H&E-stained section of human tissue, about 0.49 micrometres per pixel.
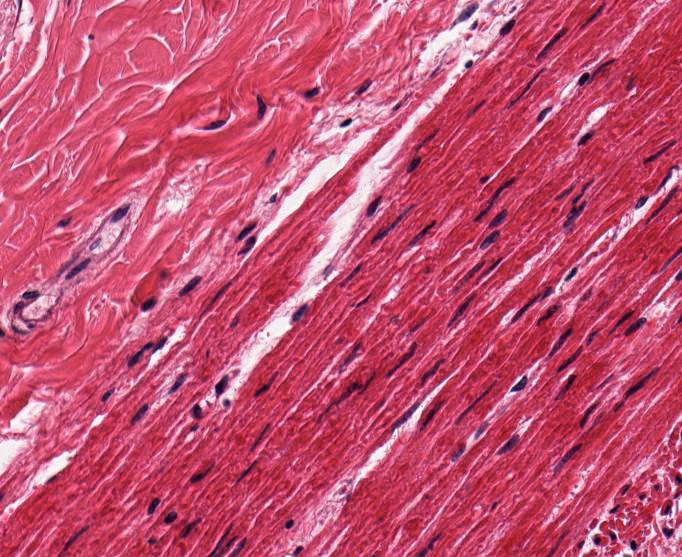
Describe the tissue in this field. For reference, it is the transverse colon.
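Muscle fibres occupy most of the field and run diagonally from lower left to upper right. Their cytoplasm stains a deep red with eosin. Dense connective tissue fills the upper left corner and is composed of wavy collagen bundles with few nuclei.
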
